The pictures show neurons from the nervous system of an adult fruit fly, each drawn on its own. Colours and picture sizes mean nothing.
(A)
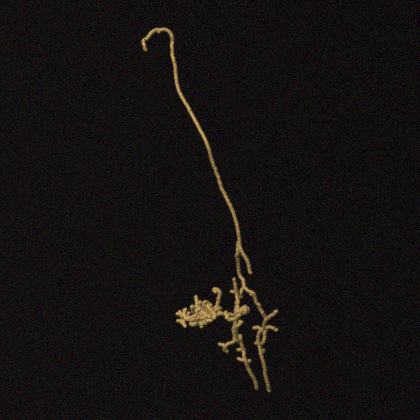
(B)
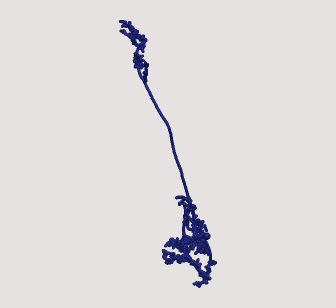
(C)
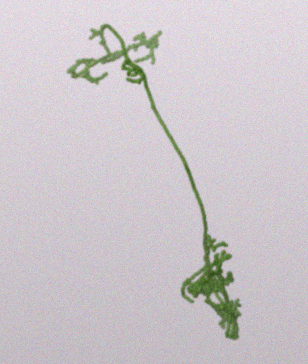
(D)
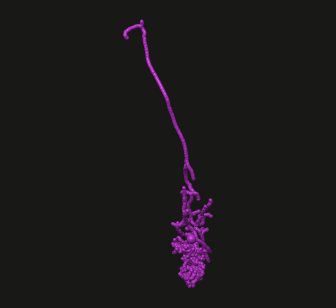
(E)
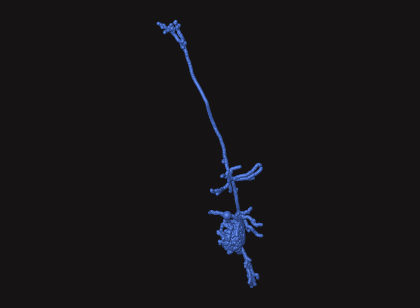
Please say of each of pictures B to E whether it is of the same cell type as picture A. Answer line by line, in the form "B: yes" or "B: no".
B: no
C: no
D: yes
E: no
